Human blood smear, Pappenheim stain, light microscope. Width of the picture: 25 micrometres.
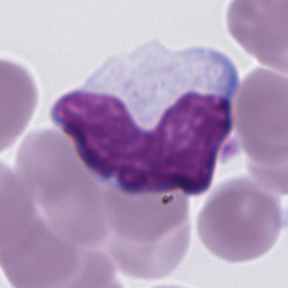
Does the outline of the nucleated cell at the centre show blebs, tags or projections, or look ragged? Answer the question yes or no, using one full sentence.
Yes, what the cell shows is a rough outline, frayed or with projections, blebs or tags.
